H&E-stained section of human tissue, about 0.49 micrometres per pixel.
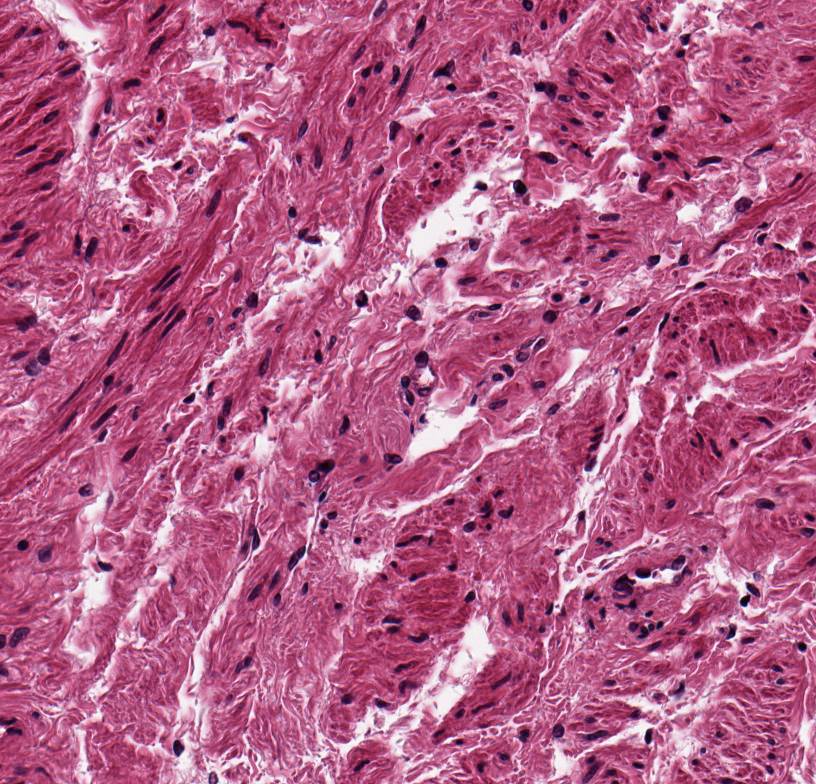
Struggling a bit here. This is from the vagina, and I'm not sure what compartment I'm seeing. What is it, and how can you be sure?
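The field shows smooth muscle, made entirely of interlacing spindle-cell bundles running in different directions.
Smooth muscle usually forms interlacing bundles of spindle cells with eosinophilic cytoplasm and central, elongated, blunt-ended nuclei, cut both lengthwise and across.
In agreement, the cells have deep pink cytoplasm, and nuclei in lengthwise-cut bundles are elongated with blunt ends. Some bundles, notably in the lower centre and right, are cut across and show rounded nuclei.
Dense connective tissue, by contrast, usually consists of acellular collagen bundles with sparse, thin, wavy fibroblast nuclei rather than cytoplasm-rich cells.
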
